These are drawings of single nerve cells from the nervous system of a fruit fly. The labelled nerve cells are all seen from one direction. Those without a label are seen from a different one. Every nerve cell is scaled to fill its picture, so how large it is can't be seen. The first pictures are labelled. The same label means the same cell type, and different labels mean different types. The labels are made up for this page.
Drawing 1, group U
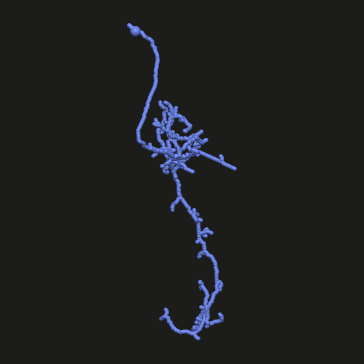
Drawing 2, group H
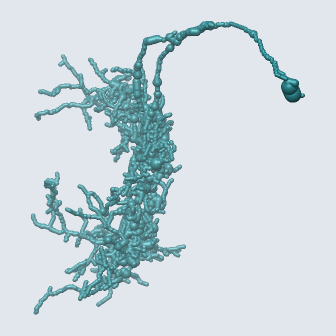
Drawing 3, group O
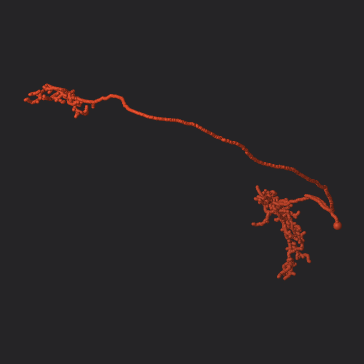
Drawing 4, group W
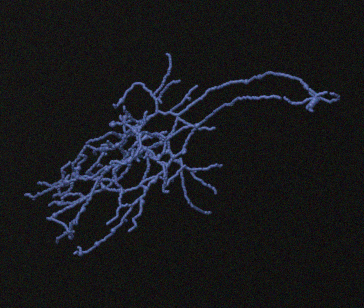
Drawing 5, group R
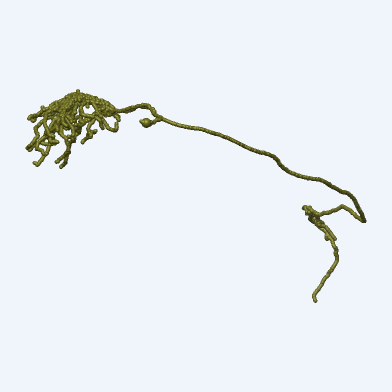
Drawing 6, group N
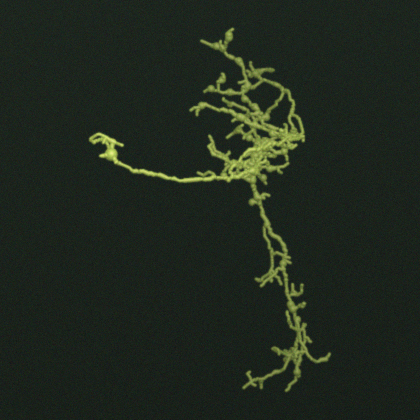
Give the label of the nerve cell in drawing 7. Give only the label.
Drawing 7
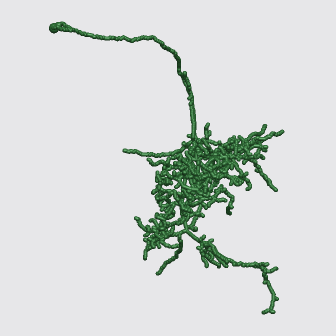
group H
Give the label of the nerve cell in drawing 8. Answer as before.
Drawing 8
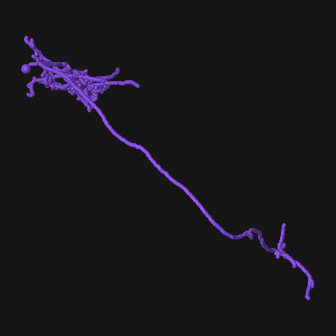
group O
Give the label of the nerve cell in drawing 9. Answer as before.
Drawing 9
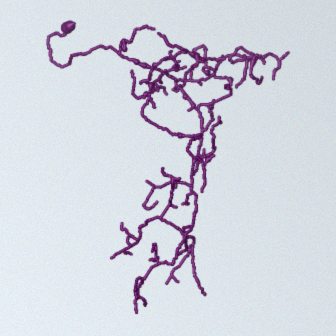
group U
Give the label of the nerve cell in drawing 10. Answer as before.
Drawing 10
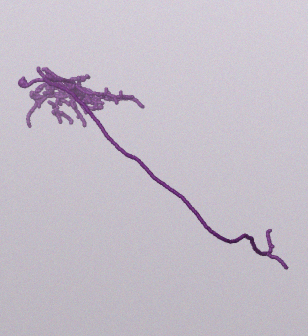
group O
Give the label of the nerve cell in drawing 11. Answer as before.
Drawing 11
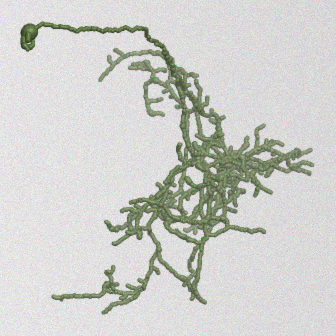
group H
